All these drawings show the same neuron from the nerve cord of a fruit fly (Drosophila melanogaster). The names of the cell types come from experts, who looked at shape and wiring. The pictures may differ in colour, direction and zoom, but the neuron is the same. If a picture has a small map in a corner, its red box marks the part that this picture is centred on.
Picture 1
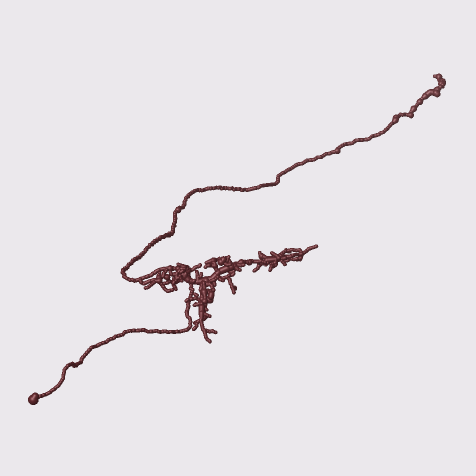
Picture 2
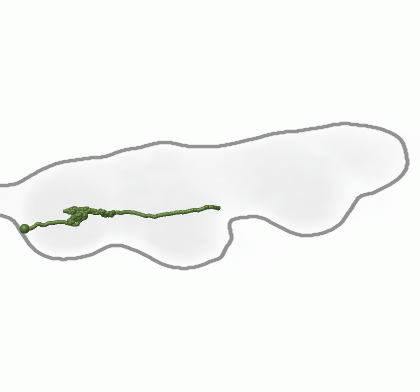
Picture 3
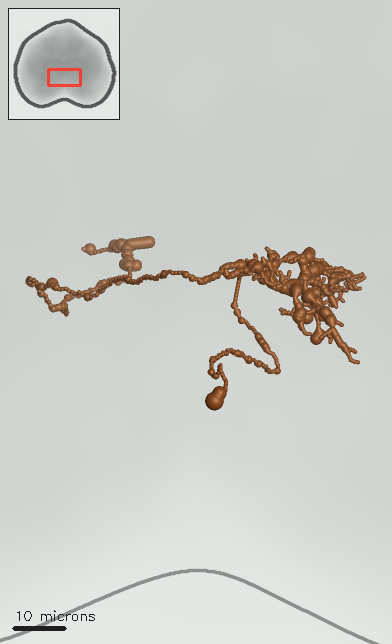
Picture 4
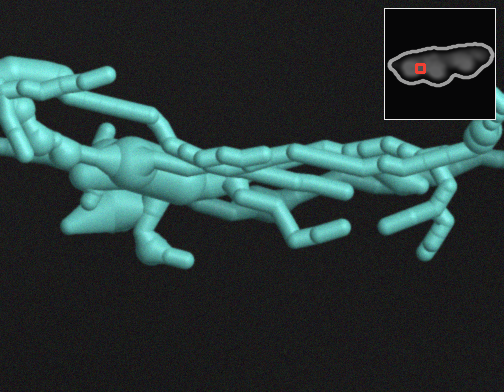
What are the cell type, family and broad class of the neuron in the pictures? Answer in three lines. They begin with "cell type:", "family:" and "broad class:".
cell type: IN10B050
family: hemilineage 10B
broad class: nerve-cord intrinsic neuron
